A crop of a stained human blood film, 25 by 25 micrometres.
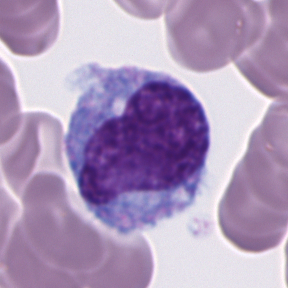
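Monocyte, the central cell of this stained blood smear, its nucleus notched on the upper-left side into a bean shape about 13 by 9 micrometres. You'll see the pale greyish blue cytoplasm is dusted with fine, faint pinkish-purple granules, and one small clear vacuole sits right at the notch.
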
